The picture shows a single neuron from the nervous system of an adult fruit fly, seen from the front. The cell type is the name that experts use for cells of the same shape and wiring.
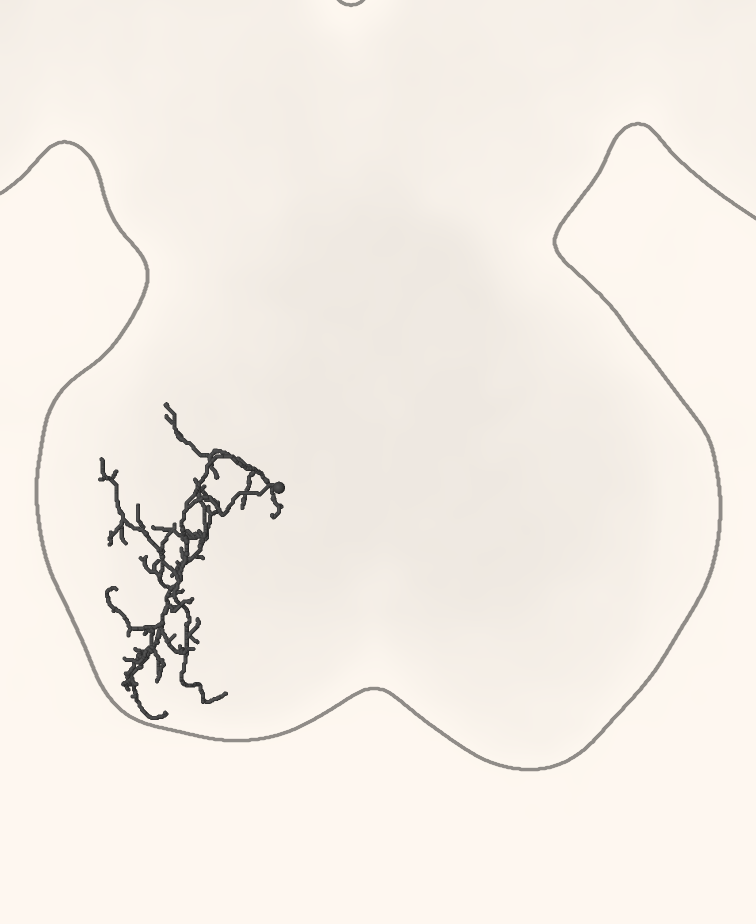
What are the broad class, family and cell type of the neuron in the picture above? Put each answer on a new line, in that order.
nerve-cord intrinsic neuron
hemilineage 16B
IN16B114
